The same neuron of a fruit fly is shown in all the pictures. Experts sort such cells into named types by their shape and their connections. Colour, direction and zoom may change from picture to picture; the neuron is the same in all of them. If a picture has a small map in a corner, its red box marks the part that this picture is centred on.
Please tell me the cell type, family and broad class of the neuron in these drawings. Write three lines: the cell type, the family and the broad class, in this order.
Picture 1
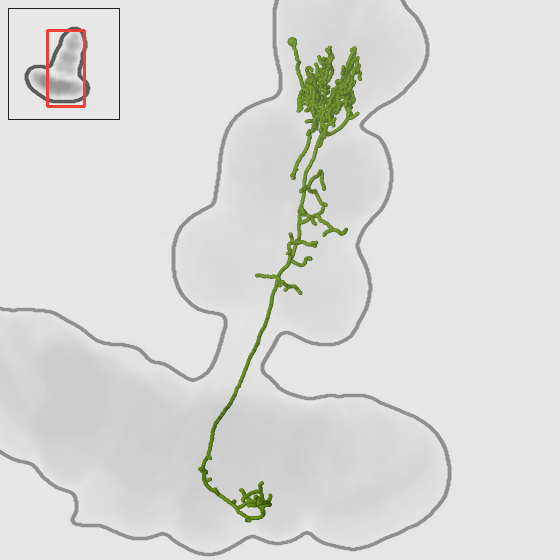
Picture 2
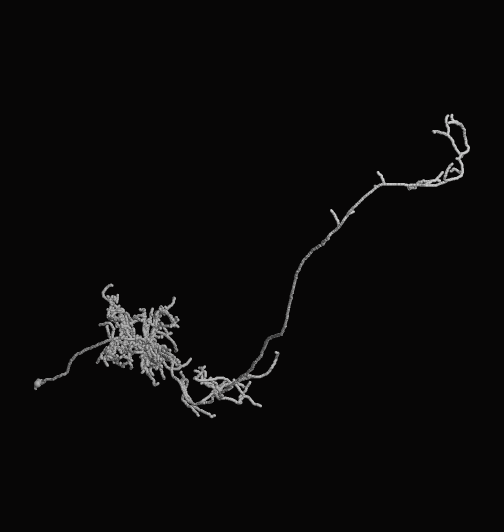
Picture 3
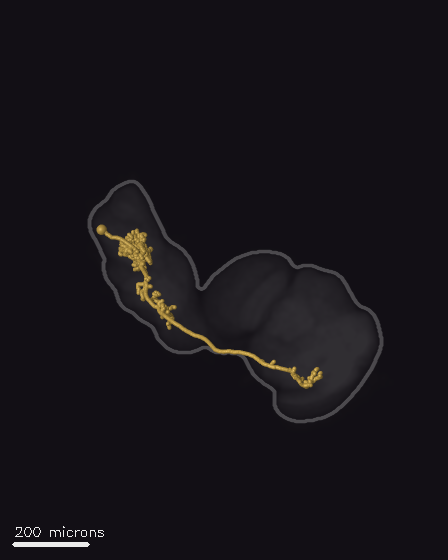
AN08B016
hemilineage 08B
ascending neuron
